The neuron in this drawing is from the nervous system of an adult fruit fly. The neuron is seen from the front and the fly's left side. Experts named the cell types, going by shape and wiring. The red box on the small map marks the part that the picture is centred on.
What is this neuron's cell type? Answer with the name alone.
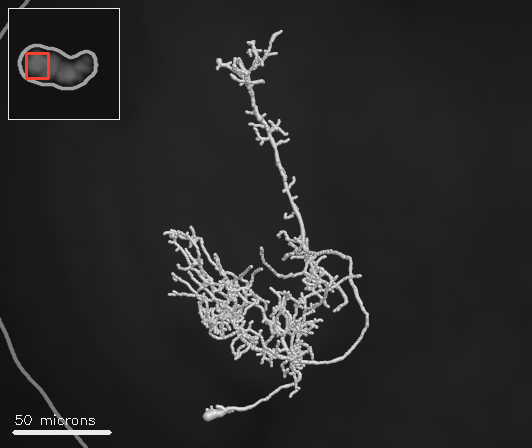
M_lv2PN9t49_b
